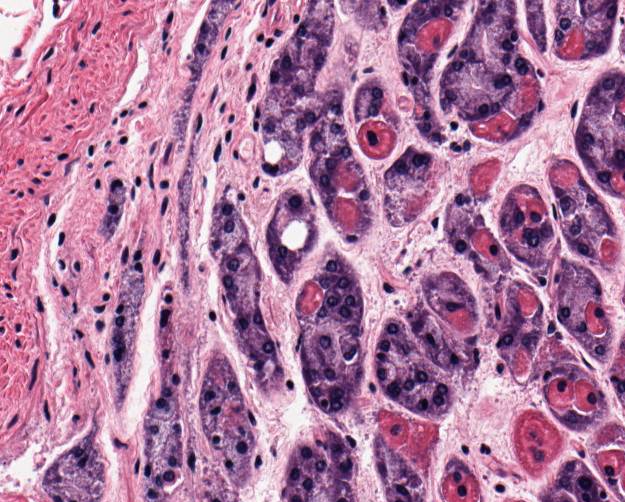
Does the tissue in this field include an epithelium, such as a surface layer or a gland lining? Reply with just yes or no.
Yes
